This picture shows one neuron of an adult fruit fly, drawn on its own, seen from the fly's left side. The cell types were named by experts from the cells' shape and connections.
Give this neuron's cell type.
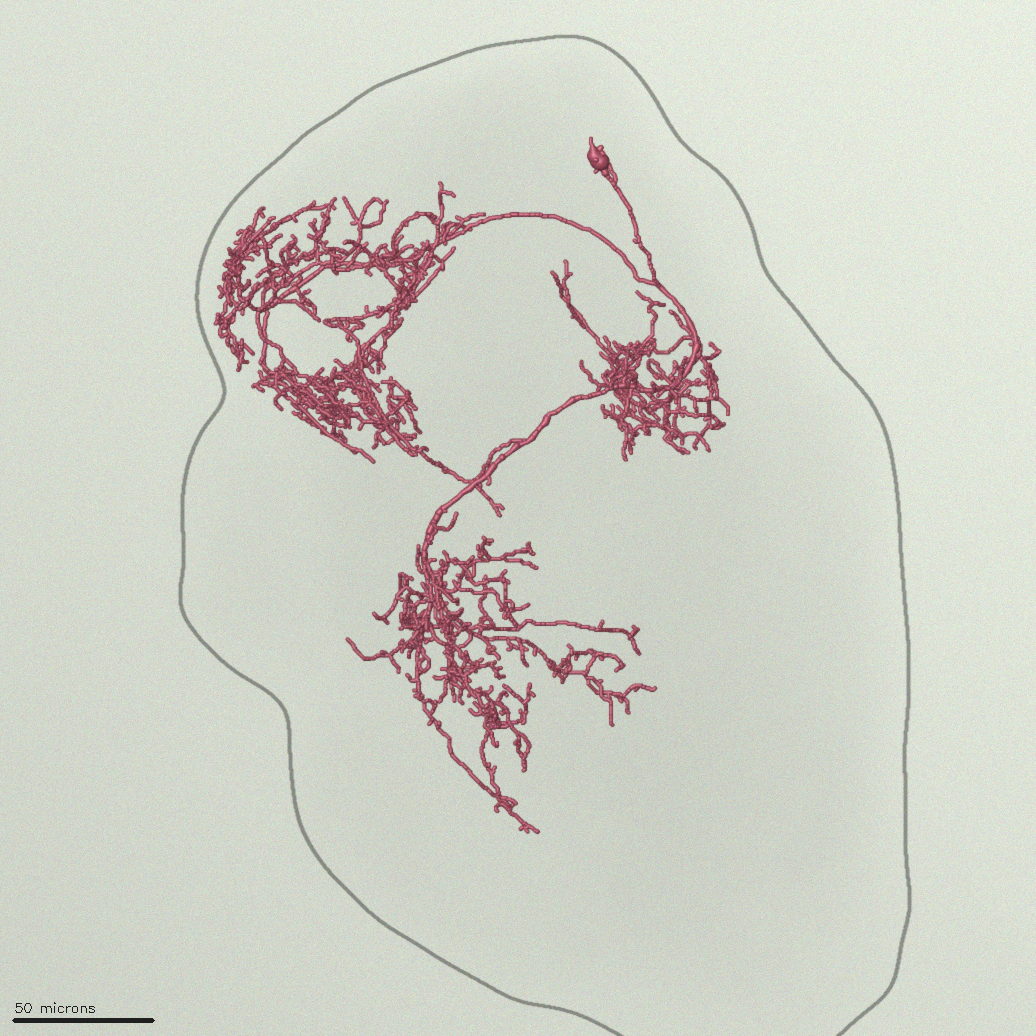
CRE074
